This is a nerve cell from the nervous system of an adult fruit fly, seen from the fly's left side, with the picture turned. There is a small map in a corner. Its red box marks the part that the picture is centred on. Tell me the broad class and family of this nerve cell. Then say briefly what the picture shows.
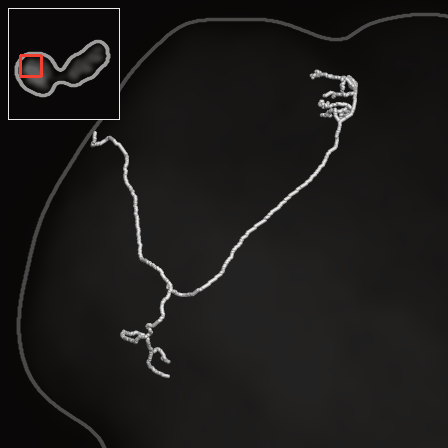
Its broad class is central-brain intrinsic neuron. The name of its family is class Kenyon Cell. As drawn here it is about as wide as it is tall.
